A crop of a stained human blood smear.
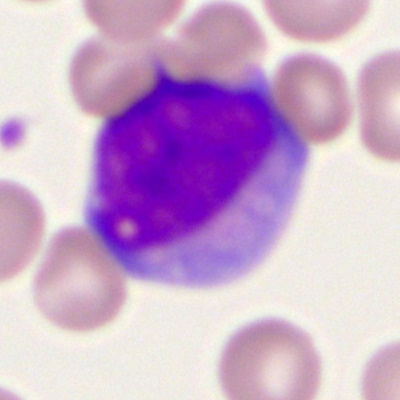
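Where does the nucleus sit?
Toward the upper left, filling most of the cell.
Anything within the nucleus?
Several pale rounded spots.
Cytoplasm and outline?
Pale blue band, widest along the lower right; outline irregular, indented where red cells press against it.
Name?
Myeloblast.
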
